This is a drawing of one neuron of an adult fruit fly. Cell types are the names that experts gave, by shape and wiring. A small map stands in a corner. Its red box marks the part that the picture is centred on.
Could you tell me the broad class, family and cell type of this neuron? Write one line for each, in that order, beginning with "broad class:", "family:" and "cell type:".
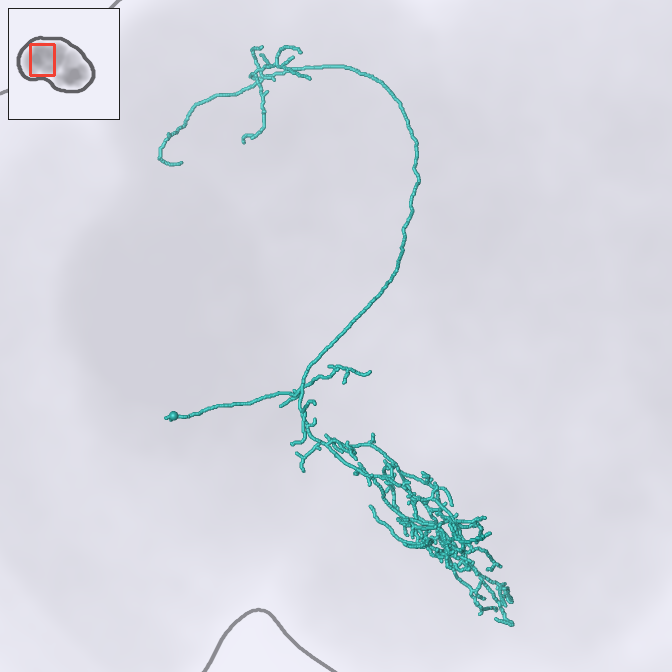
broad class: central-brain intrinsic neuron
family: hemilineage ALlv1
cell type: Z_lvPNm1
